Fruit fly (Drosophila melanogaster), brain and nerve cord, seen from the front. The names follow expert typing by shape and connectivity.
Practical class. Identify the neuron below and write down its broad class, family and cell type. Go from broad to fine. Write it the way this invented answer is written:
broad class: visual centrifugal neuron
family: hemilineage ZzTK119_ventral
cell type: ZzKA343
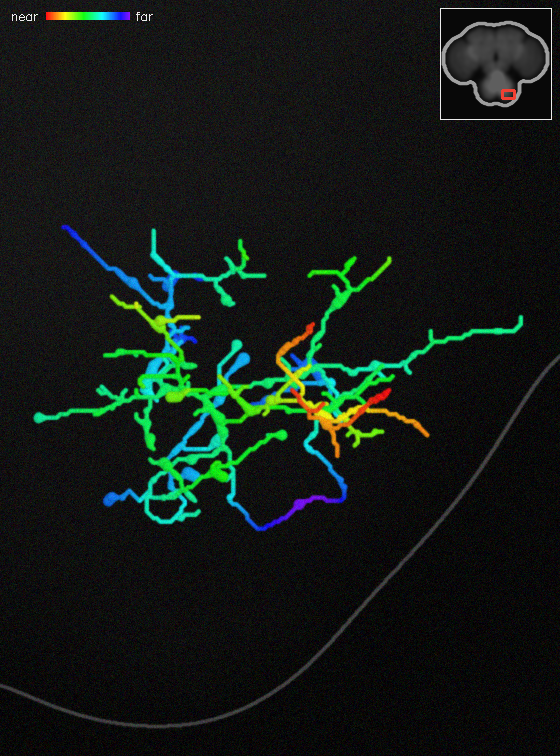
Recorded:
broad class: nerve-cord intrinsic neuron
family: hemilineage 01B
cell type: IN01B057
